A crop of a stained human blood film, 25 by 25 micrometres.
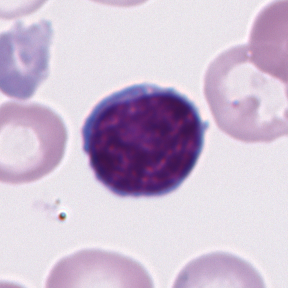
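Typical lymphocyte, the central cell in the smear, about 10 micrometres across. Notice how its round nucleus, about 9 micrometres across, fills about 80% of the cell's area. The chromatin is dense and coarsely clumped, staining dark purple. Now find the blue cytoplasm: its rim is most visible along the left side of the cell.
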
